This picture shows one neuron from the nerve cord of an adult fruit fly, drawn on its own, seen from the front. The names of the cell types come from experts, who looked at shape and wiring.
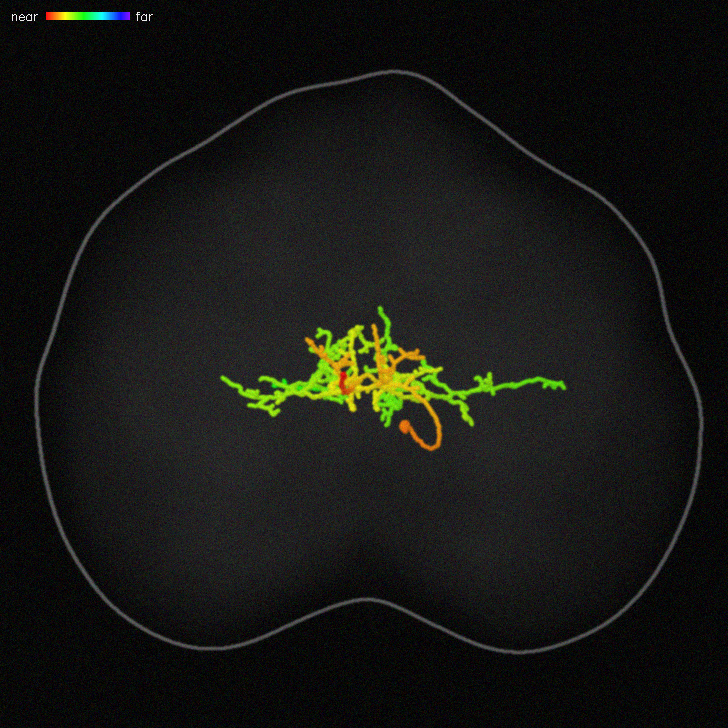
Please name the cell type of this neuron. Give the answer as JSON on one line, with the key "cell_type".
{"cell_type": "AN08B102"}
